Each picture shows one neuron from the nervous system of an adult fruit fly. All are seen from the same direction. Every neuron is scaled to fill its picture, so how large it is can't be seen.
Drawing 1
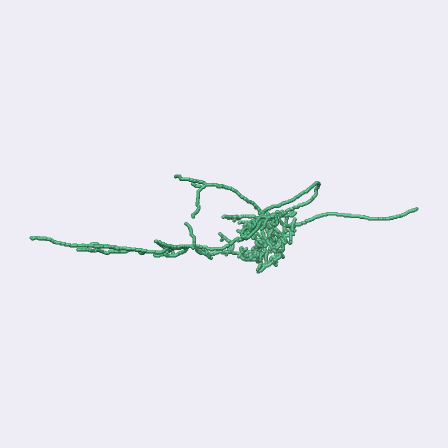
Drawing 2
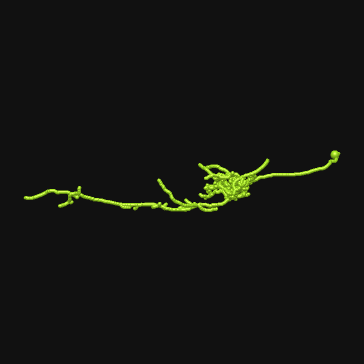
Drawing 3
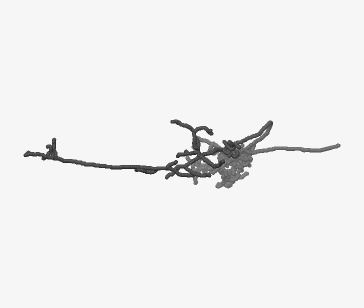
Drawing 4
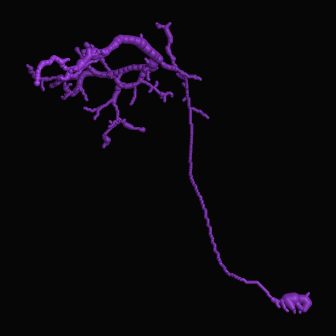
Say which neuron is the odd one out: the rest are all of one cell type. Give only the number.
4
